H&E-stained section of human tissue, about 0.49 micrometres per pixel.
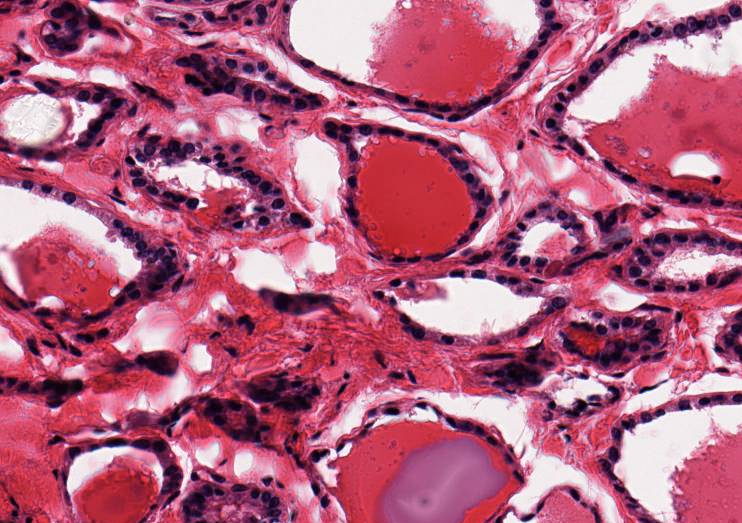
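Thyroid follicles lined by a single layer of low cuboidal to flattened epithelial cells. Lining nuclei small, round, darkly staining, uniform from follicle to follicle. Lower-centre follicle: colloid with paler lilac-purple centre inside deep pink rim. Stroma: pink fibrous tissue, scattered spindle-shaped nuclei, most abundant mid-field.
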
